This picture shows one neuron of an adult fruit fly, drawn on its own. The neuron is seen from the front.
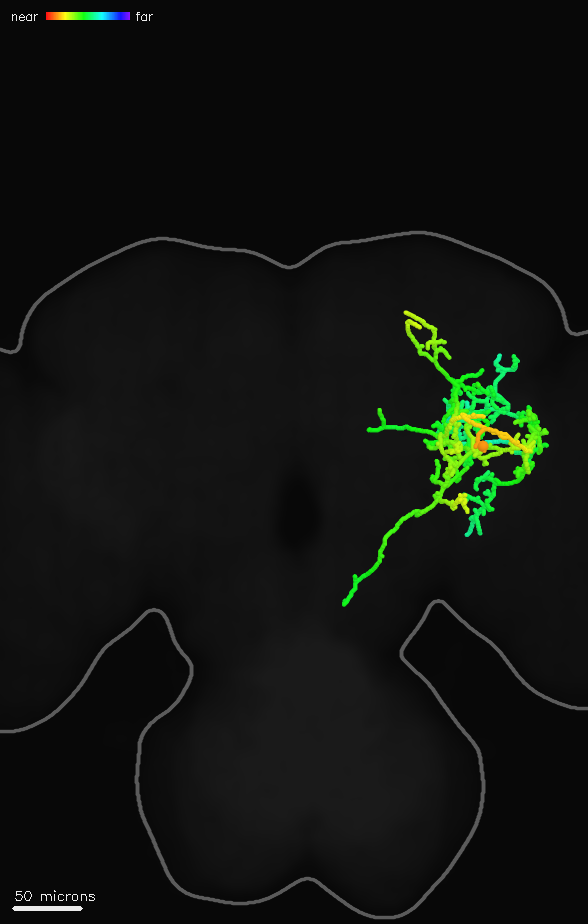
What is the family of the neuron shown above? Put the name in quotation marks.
"hemilineage VLPa1_lateral"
